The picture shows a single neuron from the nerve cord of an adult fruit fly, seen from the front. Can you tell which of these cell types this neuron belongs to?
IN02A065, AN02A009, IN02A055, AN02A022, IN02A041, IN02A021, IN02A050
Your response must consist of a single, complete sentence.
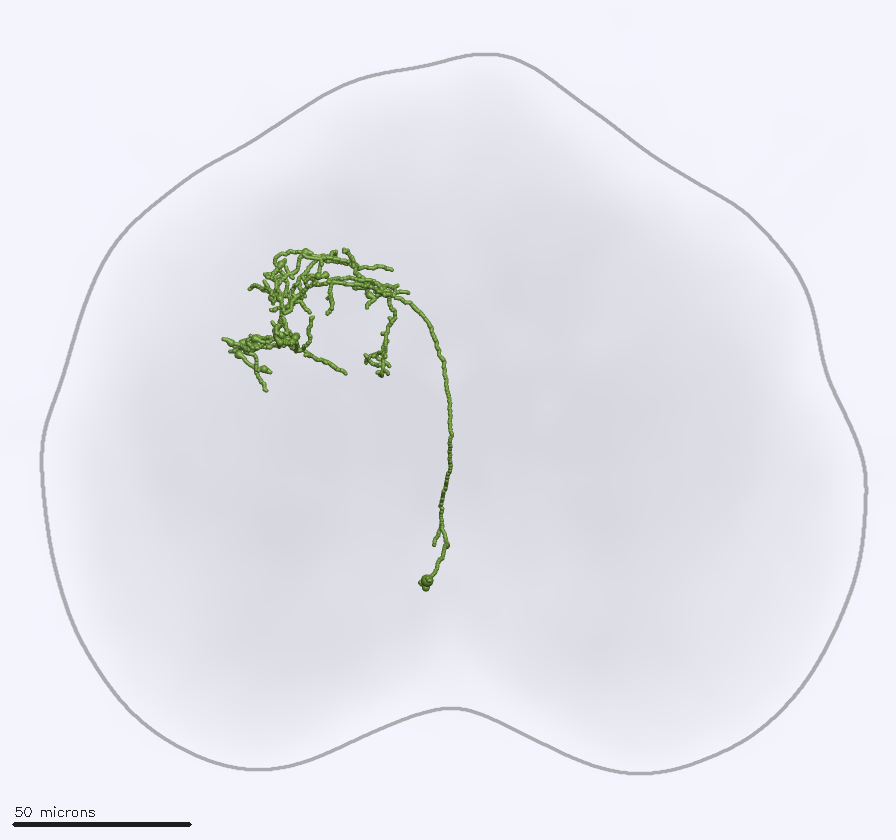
Within the cell type IN02A055 sits this neuron.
